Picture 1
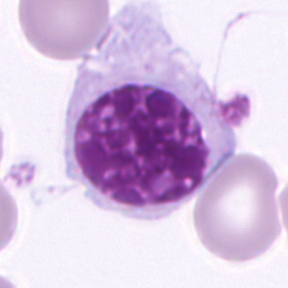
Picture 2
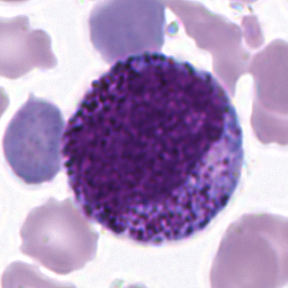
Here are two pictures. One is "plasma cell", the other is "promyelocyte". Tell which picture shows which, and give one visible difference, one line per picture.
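Picture 1 is a plasma cell. The cell outline is irregular, with a ragged, frayed border.
Picture 2 is a promyelocyte. The cell surface shows no projections.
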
